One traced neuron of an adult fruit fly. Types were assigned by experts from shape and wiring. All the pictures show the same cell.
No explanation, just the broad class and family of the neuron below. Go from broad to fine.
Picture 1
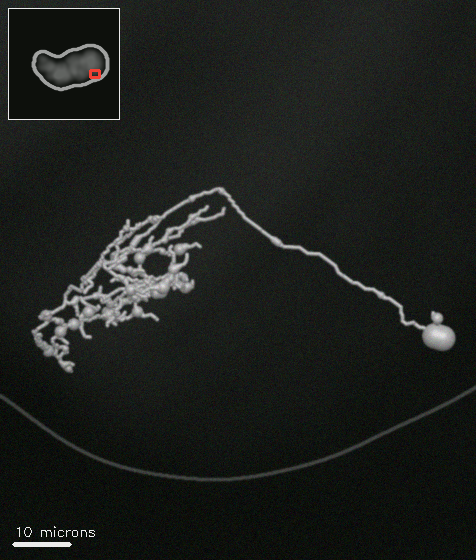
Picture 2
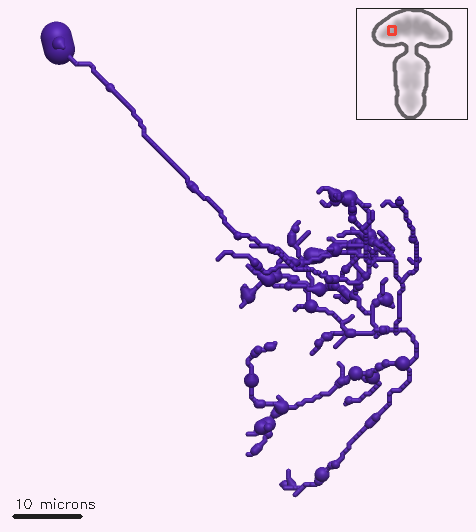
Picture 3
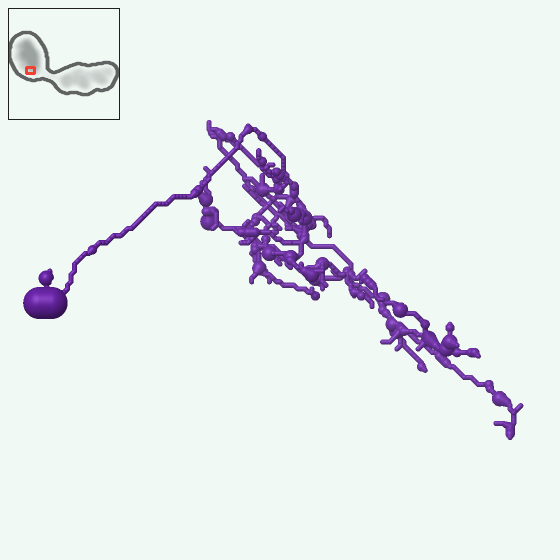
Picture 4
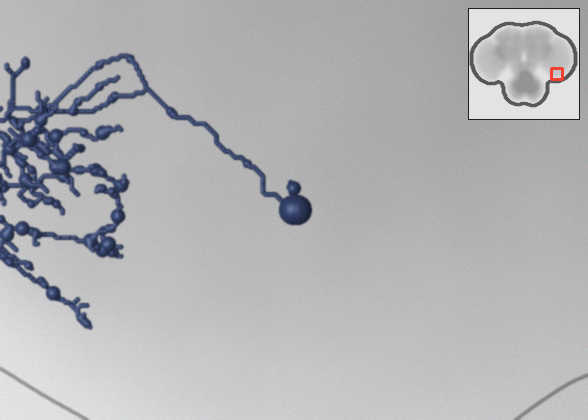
optic-lobe intrinsic neuron; Cm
